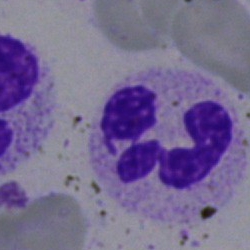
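Segmented neutrophil, the cell in the middle: you'll notice a smooth, roughly round outline and dense, dark purple, coarsely clumped chromatin. Its cytoplasm is abundant and pale lilac-pink, packed with fine, small lilac granules.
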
